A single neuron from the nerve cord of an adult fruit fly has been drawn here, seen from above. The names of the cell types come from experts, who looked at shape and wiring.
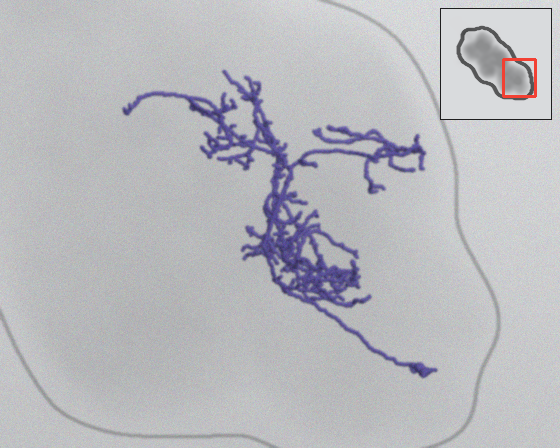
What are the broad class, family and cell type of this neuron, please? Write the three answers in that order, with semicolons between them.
nerve-cord intrinsic neuron; hemilineage 04B; IN04B076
